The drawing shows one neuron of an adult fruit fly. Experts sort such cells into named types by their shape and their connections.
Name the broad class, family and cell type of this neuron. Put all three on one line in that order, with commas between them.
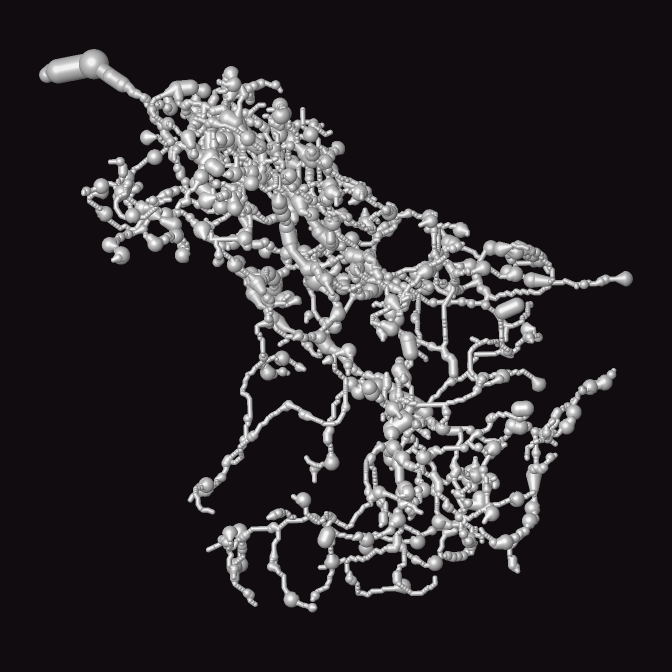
central-brain intrinsic neuron, hemilineage ALl1_dorsal, lLN2R_a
